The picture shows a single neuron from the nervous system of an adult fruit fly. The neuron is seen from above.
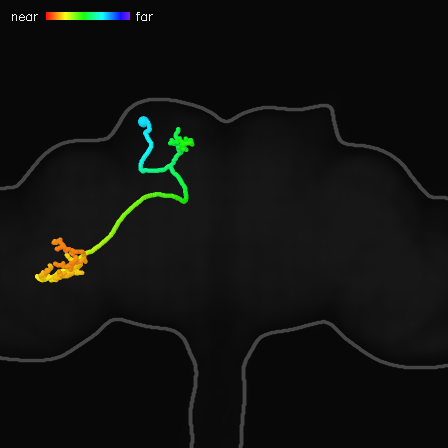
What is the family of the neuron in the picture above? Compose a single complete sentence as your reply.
As for family, the neuron falls under hemilineage ALv1.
